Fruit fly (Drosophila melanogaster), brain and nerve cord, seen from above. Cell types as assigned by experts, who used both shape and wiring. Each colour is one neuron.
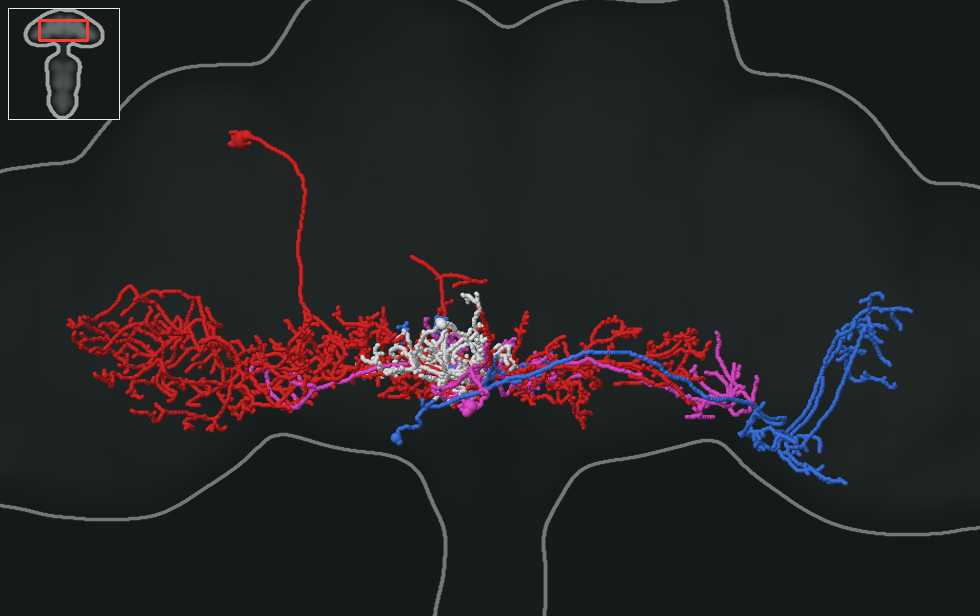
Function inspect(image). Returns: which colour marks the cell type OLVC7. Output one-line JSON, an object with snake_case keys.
{"colour": "blue"}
